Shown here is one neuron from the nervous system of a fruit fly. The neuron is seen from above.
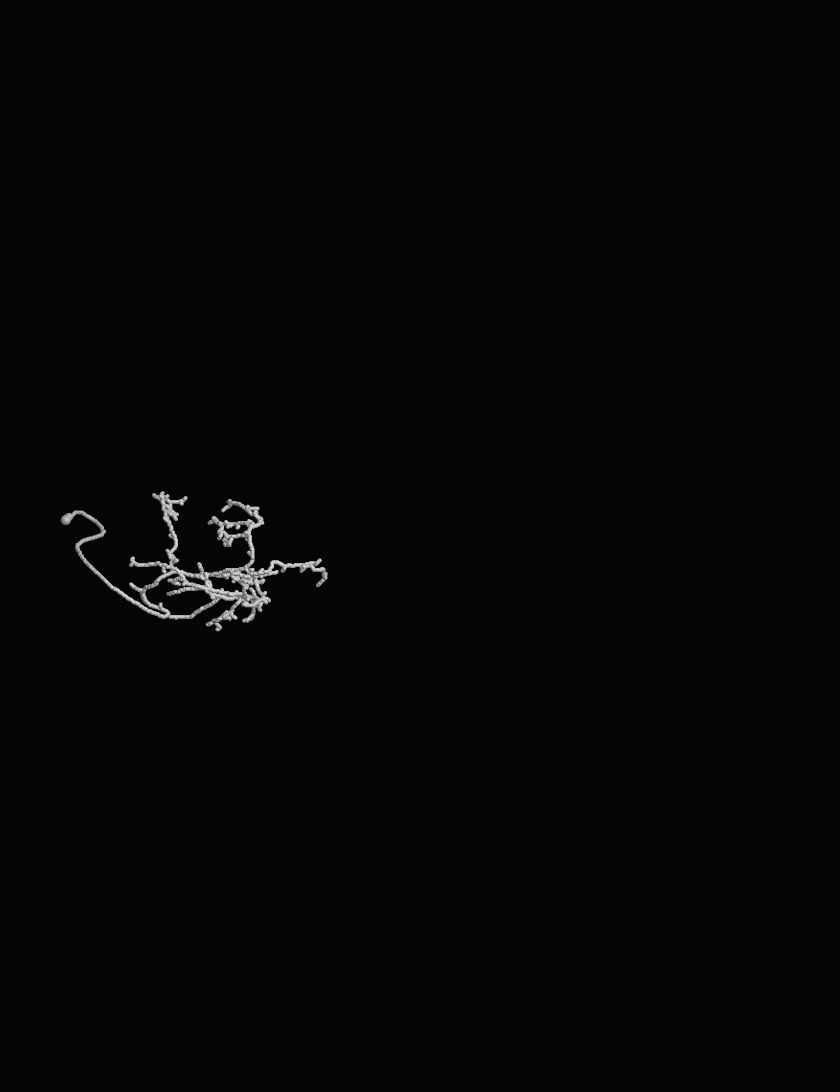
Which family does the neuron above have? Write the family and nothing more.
hemilineage SLPav2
